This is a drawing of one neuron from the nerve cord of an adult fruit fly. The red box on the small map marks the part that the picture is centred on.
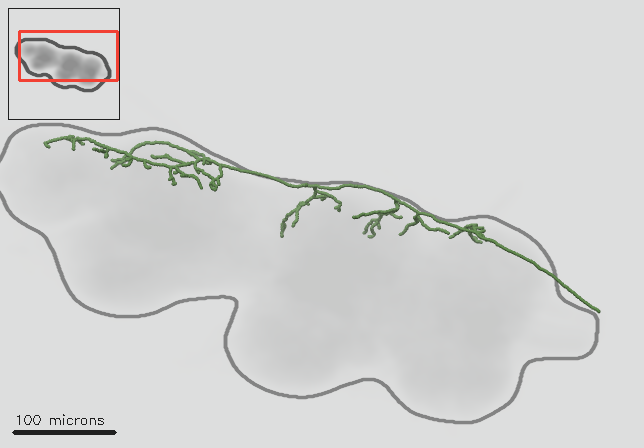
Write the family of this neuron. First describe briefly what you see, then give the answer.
No cell body is drawn. By the scale bar it is about 550 microns wide in this view. The picture shows dozens of branch ends. This is a descending neuron. The family is hemilineage LB19.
